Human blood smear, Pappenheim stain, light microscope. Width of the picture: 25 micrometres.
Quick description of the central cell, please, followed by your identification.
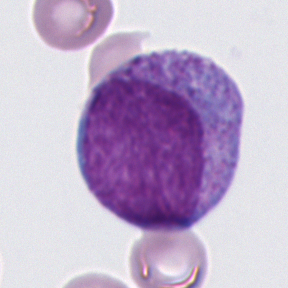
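Cell about 15 micrometres across. Chromatin fine and evenly spread, no coarse dark clumps. Cytoplasm a broad crescent along the upper right side; pale lilac-blue, clearly lighter than the nucleus; speckled with fine purplish granules. Atypical promyelocyte.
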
